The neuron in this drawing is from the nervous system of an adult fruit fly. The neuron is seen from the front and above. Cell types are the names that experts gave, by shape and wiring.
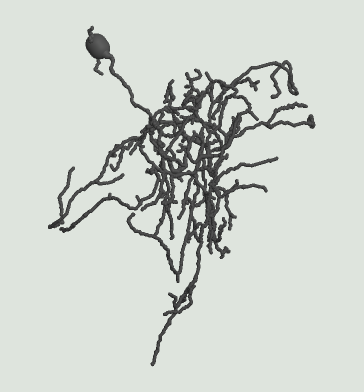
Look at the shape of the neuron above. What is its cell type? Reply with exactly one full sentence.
Included in the cell type INXXX295 is this neuron.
